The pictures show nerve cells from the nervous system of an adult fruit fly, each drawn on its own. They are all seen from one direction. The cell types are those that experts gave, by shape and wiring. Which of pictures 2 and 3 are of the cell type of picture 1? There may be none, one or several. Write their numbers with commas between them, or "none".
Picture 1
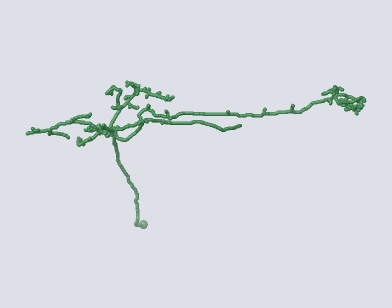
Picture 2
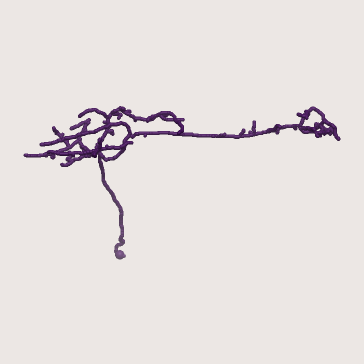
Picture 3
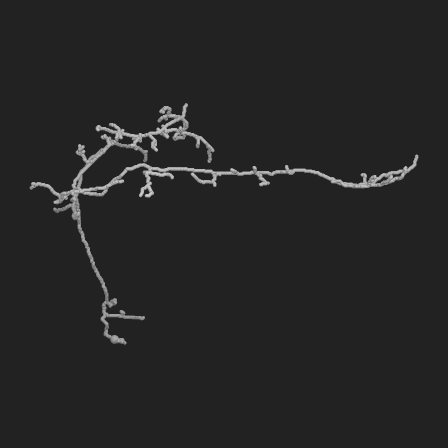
2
